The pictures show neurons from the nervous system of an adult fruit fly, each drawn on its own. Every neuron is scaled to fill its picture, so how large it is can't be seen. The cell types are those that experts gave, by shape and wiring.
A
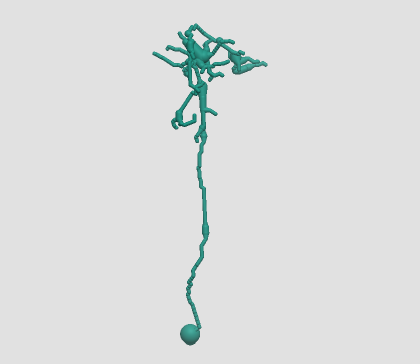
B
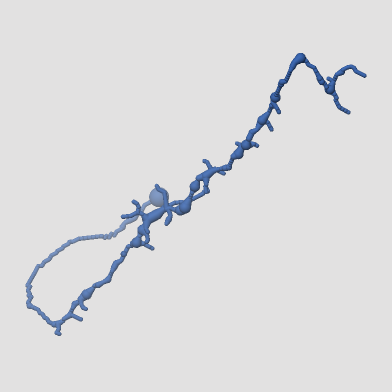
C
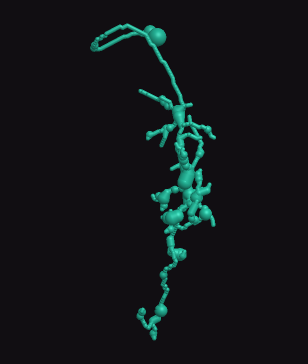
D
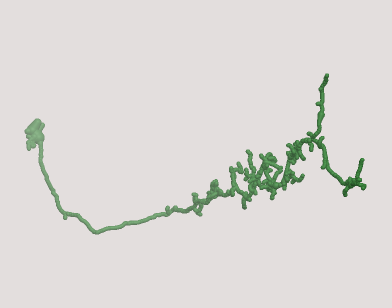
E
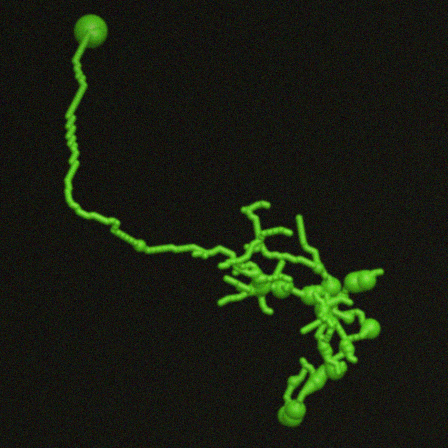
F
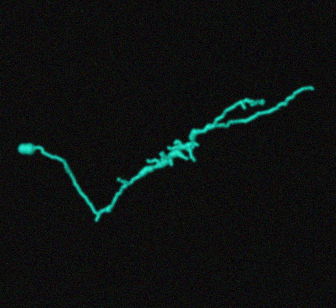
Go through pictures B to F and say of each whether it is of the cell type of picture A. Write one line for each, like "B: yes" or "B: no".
B: no
C: yes
D: no
E: yes
F: no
